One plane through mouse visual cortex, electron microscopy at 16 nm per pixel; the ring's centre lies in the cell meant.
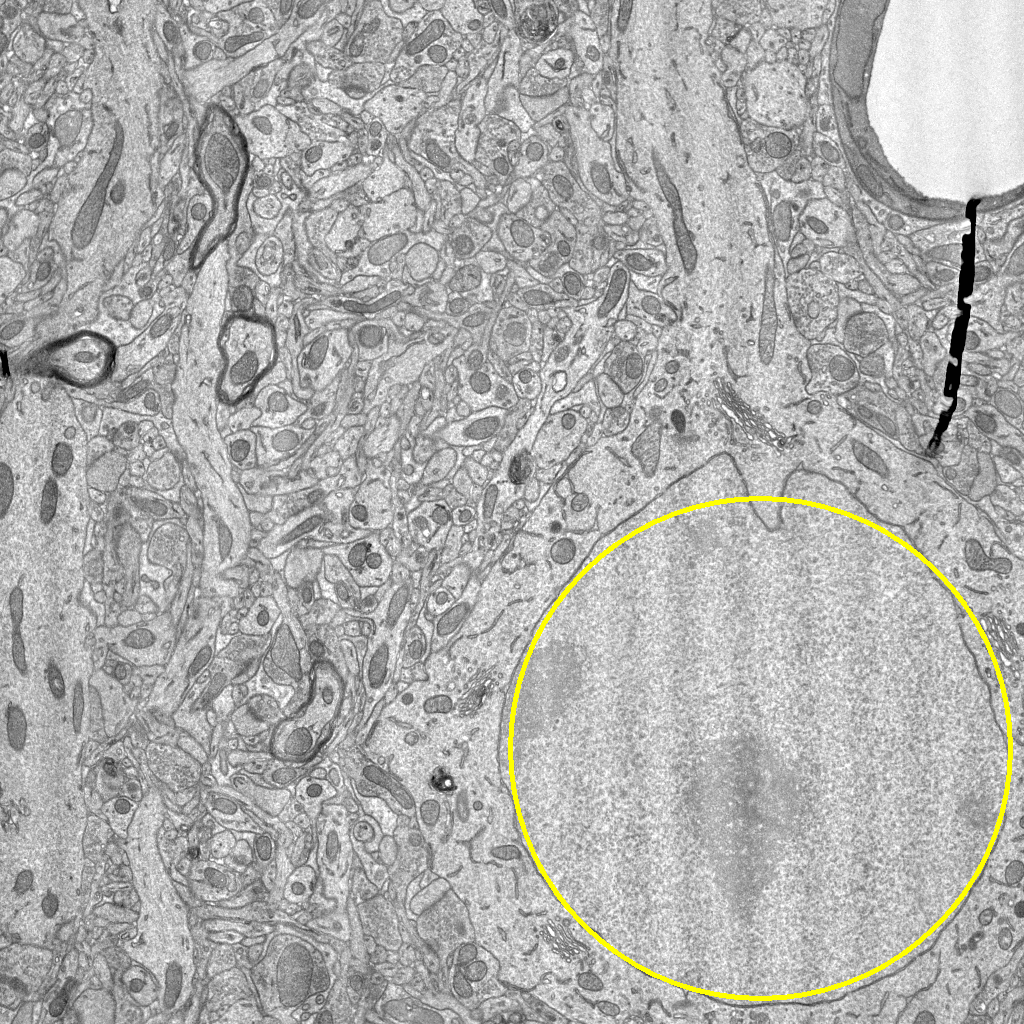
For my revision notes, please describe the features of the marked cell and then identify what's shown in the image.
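Large round nucleus, seen almost entirely, fills nearly the whole ring. Stacked Golgi cisternae close to nucleus at lower left and at right side. Broad pale process leaves body upward, toward top of picture. Left of body: dense neuropil, several dark-ringed myelinated axons. Cell: excitatory neuron.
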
